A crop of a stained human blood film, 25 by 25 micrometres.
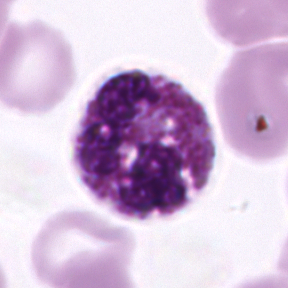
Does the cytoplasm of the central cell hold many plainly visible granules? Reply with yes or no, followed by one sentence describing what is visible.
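Yes. The cell is crowded with coarse dark purple granules.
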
